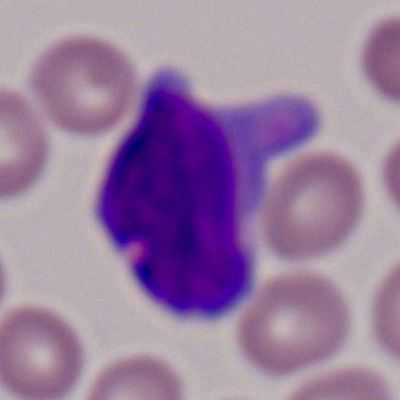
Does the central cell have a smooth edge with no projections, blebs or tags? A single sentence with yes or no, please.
No, ragged or frayed parts, projections, blebs or tags interrupt the cell's outline.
